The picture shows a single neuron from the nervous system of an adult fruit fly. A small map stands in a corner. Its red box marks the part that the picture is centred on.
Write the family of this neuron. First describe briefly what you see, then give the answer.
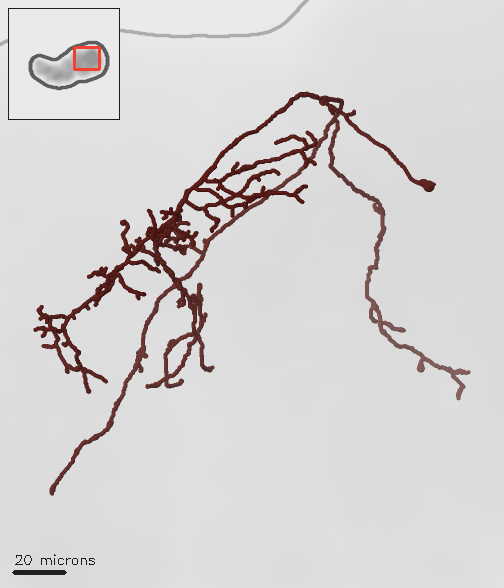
By the scale bar it is about 170 microns wide in this view. The picture shows dozens of branch ends. Its broad class is central-brain intrinsic neuron. The family is hemilineage SMPad1.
